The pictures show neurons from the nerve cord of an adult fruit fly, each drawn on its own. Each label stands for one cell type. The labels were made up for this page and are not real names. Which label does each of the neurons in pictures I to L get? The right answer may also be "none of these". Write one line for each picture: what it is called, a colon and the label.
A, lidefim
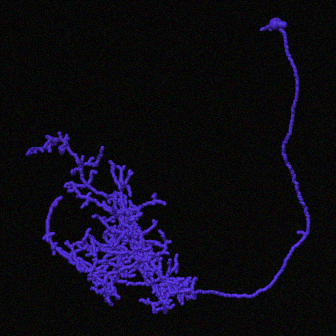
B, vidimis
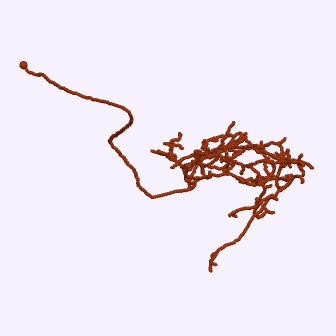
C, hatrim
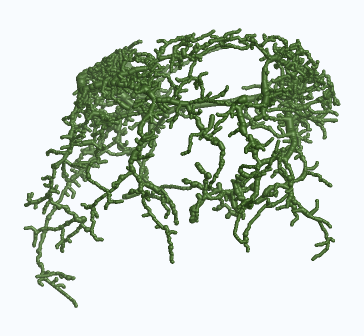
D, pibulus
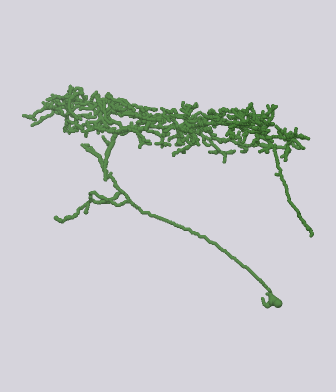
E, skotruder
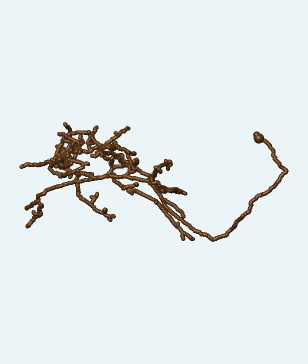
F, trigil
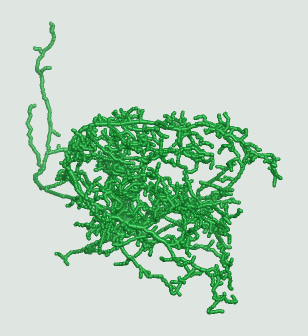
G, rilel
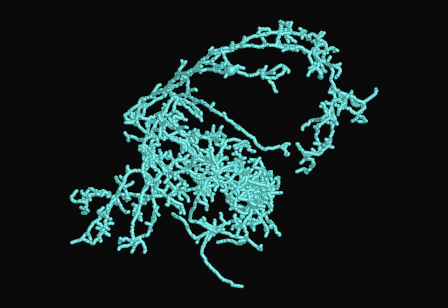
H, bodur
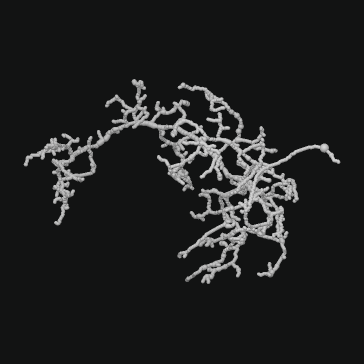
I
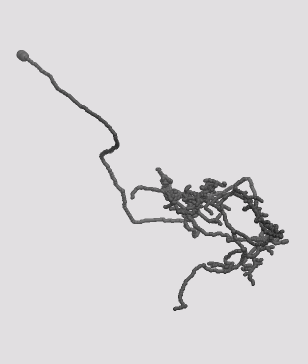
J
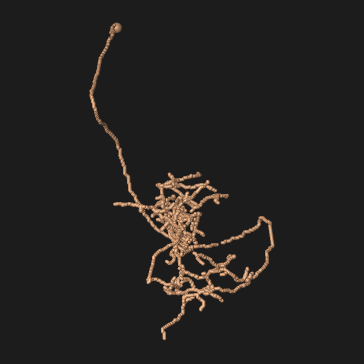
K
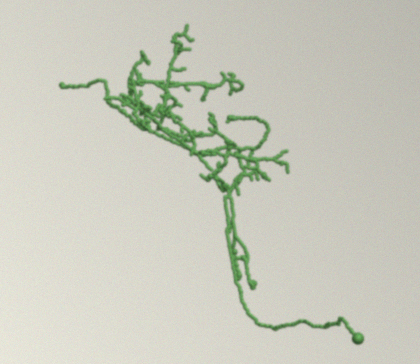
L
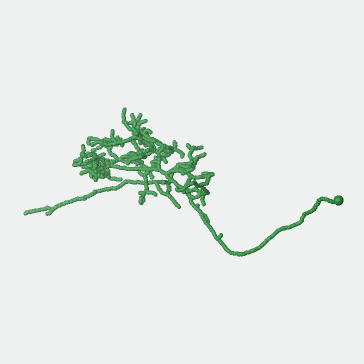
I: vidimis
J: vidimis
K: skotruder
L: skotruder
